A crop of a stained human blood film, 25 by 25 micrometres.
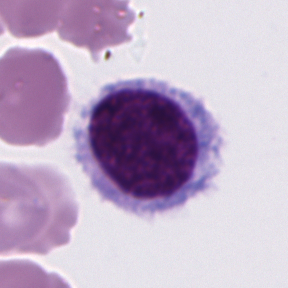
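Hairy cell at the centre of a stained smear of peripheral blood under the light microscope. First, the outline is roughly round, and the cell measures about 13 micrometres across. Next, the outer edge of the cytoplasm is fuzzy and ragged, with many fine short projections all the way around. Then the nucleus: round to slightly oval, with no indentation or lobes, and about 10 by 9 micrometres. It takes up about 60% of the cell's area. Last, the pale blue cytoplasm forms a rim that is wider on the right side than on the left.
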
